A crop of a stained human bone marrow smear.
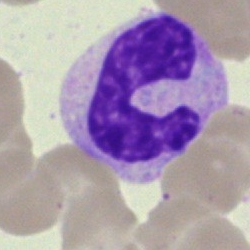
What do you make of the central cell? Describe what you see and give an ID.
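You'll see a roughly round, smooth outline here. The nucleus is curved, with its open side facing to the right. Its chromatin is coarsely clumped, with paler patches showing between the clumps. No vacuoles in the cytoplasm either. So that's a band neutrophil.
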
